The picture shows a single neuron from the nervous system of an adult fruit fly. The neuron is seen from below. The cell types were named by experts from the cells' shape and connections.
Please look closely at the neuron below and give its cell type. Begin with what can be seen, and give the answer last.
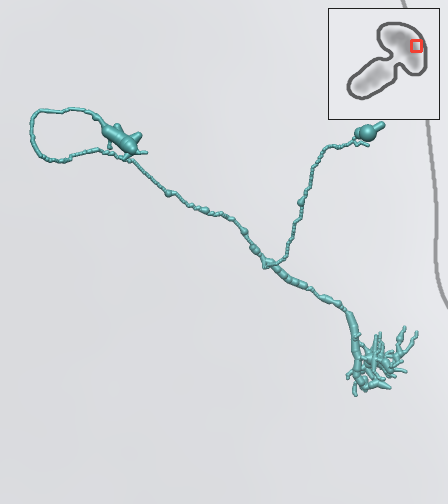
It is in the brain and does not reach the nerve cord. As drawn here it is wider than it is tall. It is a central-brain intrinsic neuron. Its cell type is TuBu01.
